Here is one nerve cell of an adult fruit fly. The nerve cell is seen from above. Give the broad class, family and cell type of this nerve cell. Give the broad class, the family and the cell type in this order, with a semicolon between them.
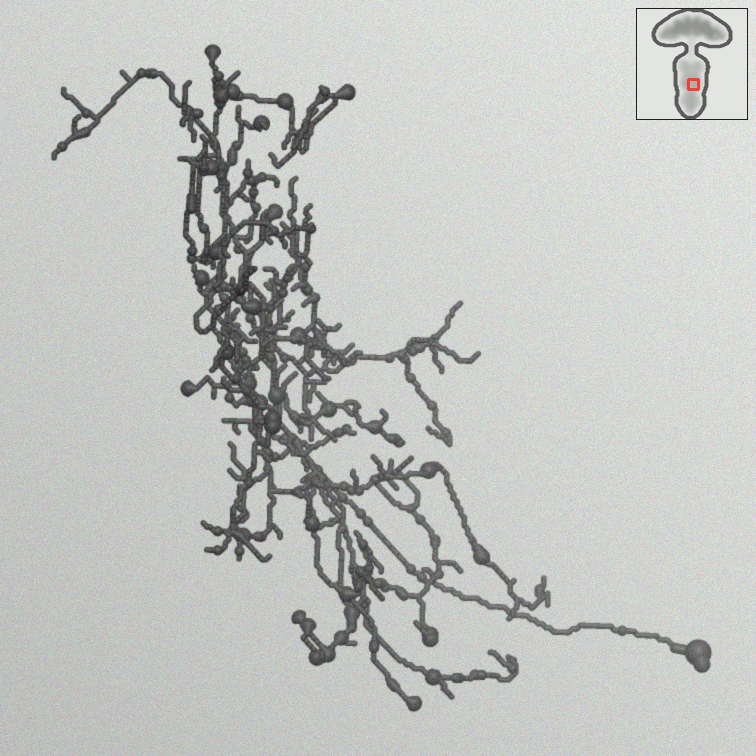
nerve-cord intrinsic neuron; hemilineage 01B; IN01B065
